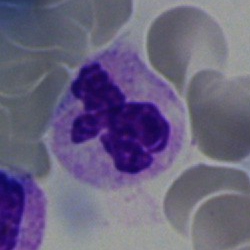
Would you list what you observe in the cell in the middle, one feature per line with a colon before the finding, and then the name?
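Cytoplasm amount: plentiful
Cytoplasm colour: pale lilac-pink
Granules: fine, purple, scattered through the cytoplasm
Nucleus: irregular, divided into several clumped lobes
Chromatin: dense, dark purple
Cell: segmented neutrophil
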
